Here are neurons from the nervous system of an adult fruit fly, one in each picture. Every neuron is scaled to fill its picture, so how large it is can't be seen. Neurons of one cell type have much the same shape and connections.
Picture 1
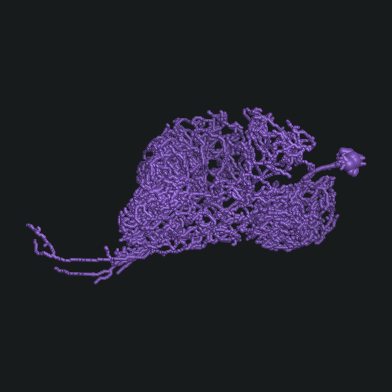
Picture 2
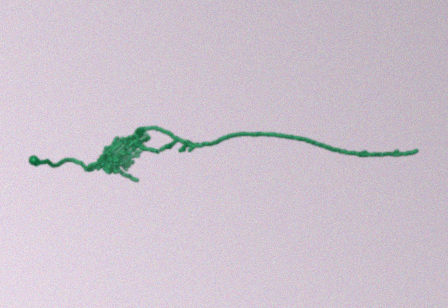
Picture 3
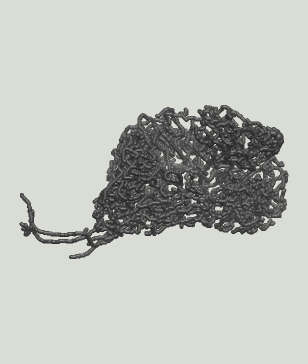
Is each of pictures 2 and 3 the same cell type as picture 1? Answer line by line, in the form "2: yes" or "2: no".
2: no
3: yes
